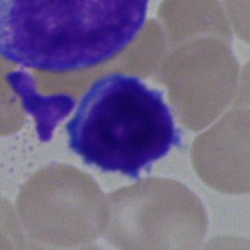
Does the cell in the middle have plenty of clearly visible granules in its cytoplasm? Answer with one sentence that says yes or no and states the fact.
No, its cytoplasm is free of any visible granules.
